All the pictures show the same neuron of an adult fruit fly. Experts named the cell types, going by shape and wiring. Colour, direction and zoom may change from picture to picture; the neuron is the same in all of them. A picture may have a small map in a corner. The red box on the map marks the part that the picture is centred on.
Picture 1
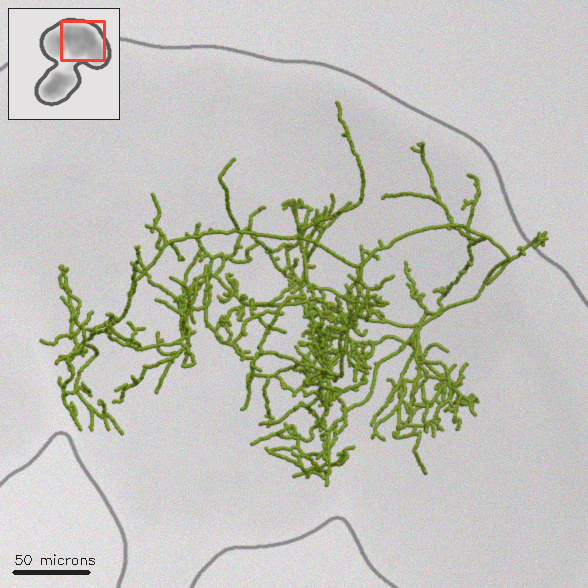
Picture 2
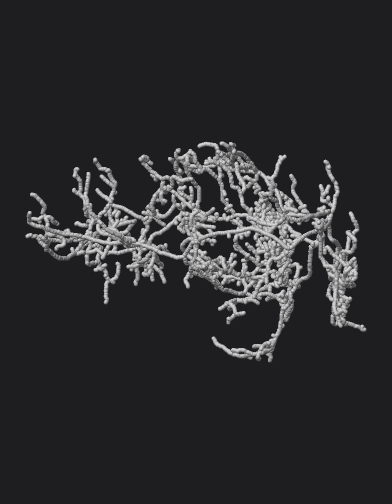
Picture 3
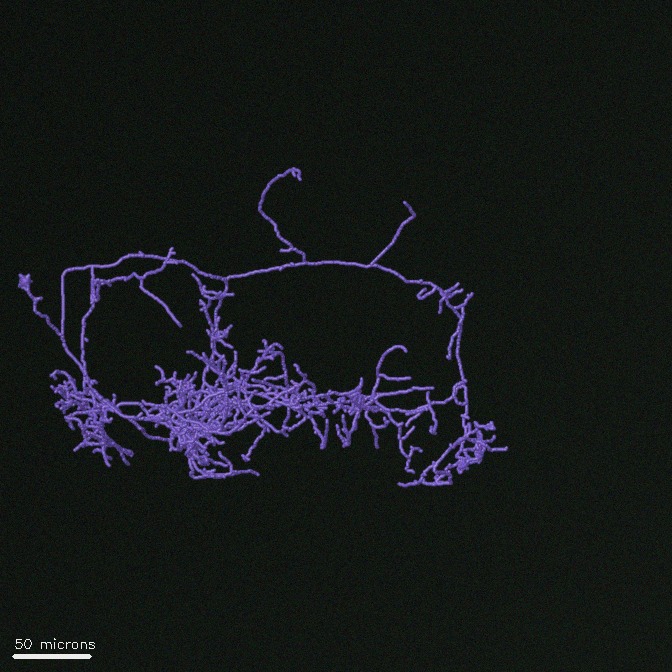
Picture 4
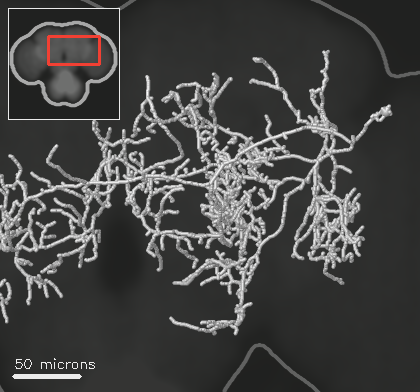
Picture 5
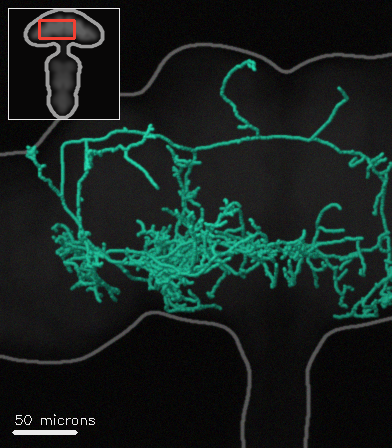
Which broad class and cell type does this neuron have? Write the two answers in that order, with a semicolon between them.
central-brain intrinsic neuron; PLP032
